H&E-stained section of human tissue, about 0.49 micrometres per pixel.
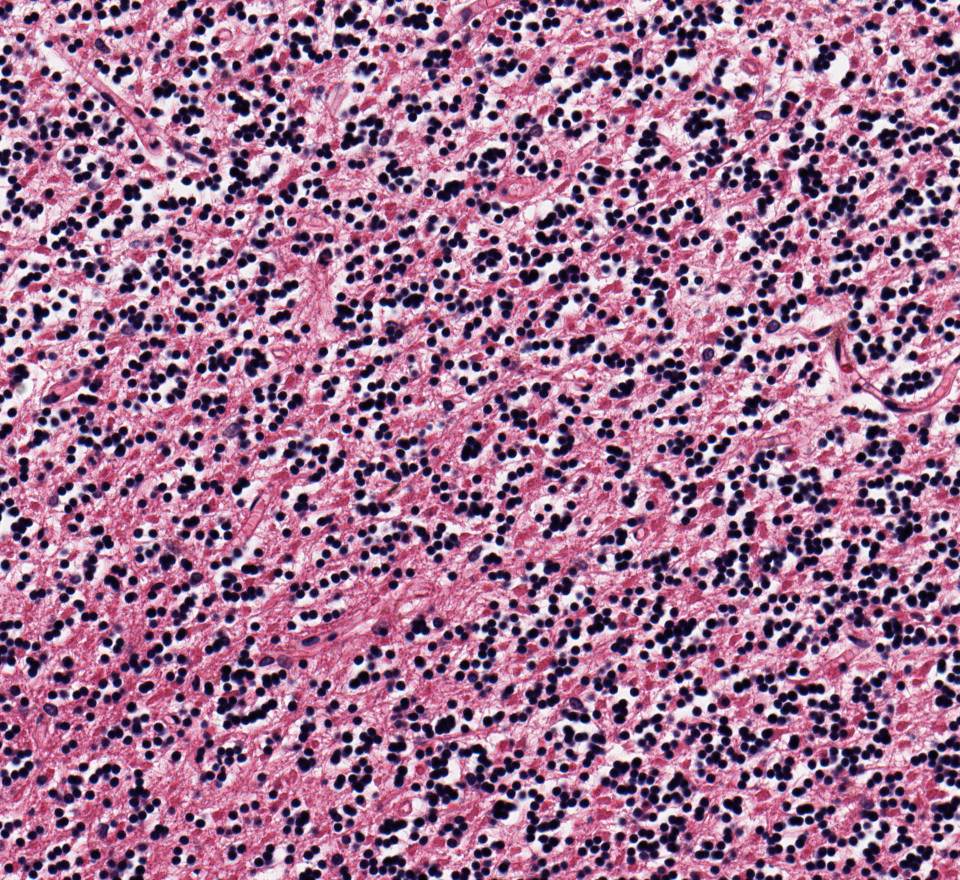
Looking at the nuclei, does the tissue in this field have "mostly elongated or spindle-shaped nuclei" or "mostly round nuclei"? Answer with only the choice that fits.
Mostly round nuclei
